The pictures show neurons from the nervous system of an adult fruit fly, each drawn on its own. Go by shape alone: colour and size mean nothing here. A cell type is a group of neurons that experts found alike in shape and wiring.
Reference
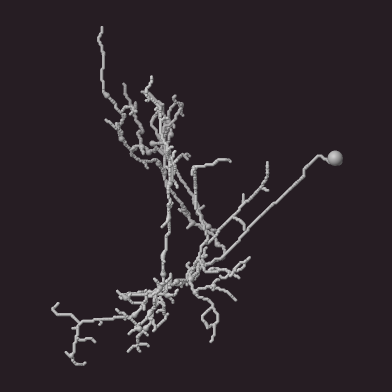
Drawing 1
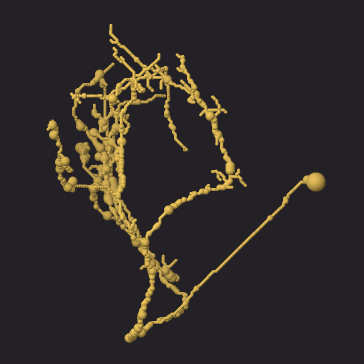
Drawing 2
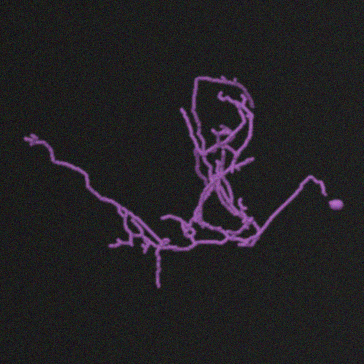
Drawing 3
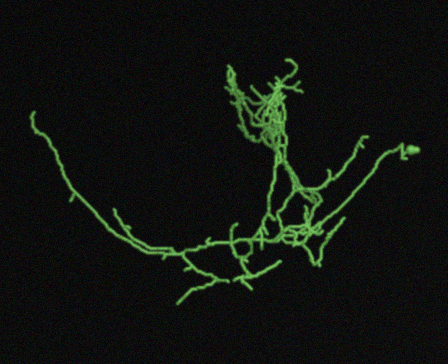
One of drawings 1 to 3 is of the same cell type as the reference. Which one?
3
